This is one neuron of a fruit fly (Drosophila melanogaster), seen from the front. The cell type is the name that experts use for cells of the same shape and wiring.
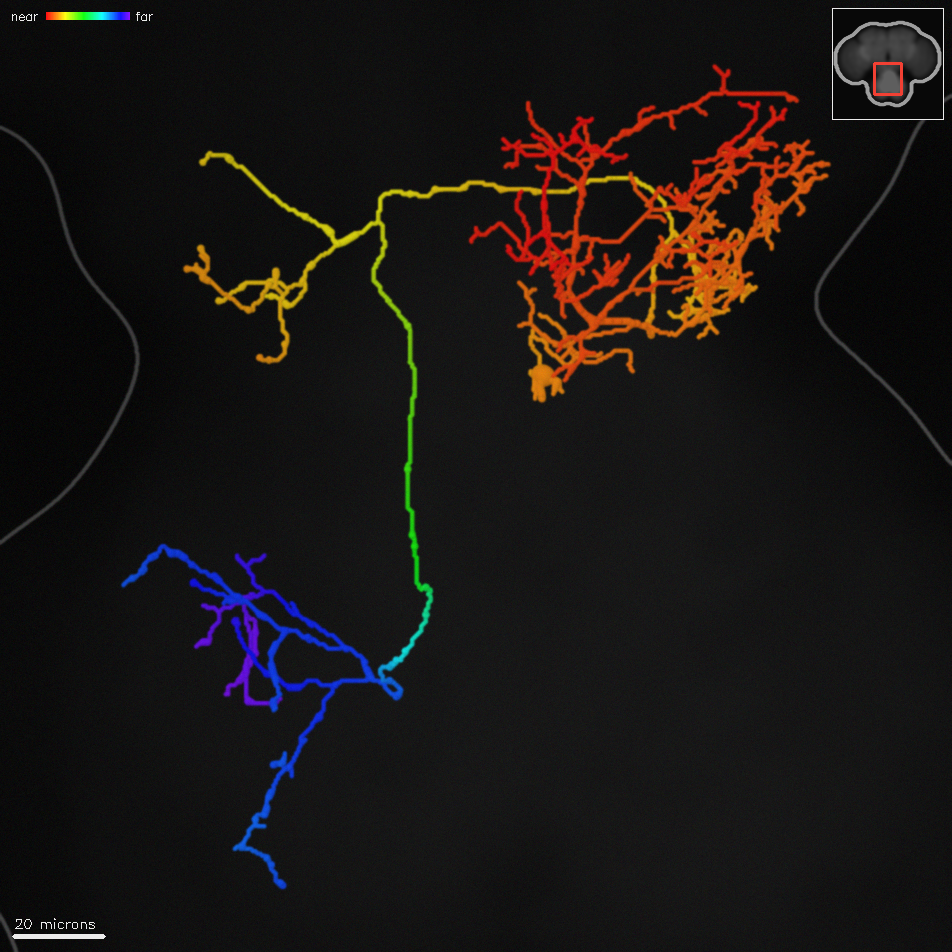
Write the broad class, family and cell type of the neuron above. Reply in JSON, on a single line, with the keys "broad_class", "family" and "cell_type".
{"broad_class": "descending neuron", "family": "DNg", "cell_type": "DNg47"}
